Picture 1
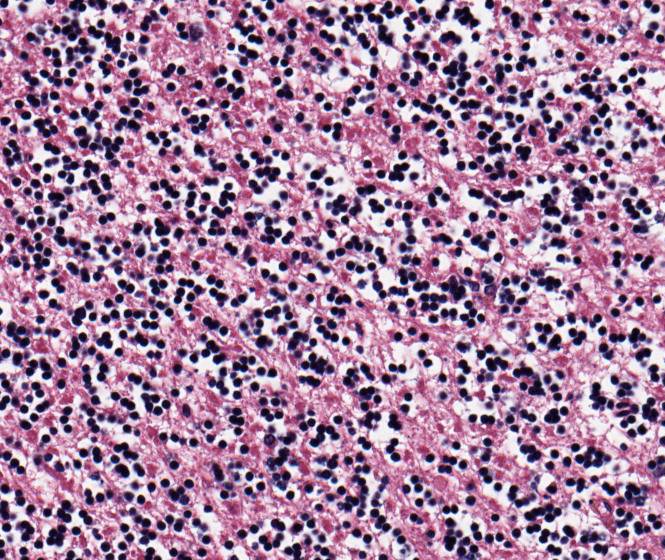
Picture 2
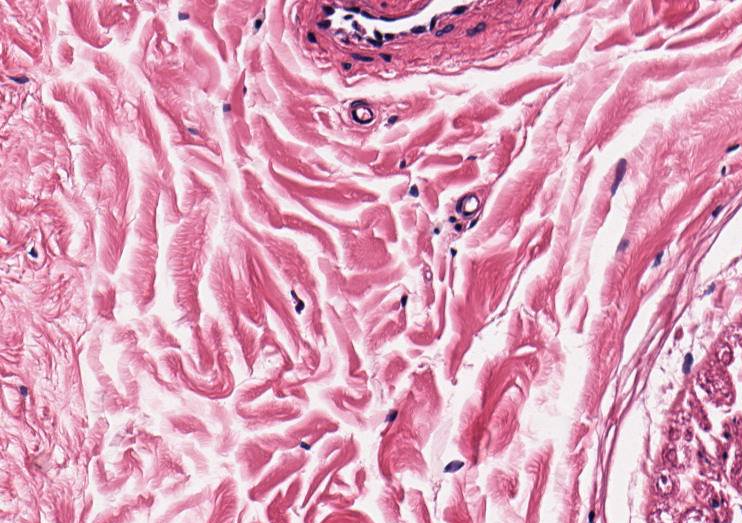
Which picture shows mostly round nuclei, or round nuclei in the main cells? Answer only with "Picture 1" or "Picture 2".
Picture 1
